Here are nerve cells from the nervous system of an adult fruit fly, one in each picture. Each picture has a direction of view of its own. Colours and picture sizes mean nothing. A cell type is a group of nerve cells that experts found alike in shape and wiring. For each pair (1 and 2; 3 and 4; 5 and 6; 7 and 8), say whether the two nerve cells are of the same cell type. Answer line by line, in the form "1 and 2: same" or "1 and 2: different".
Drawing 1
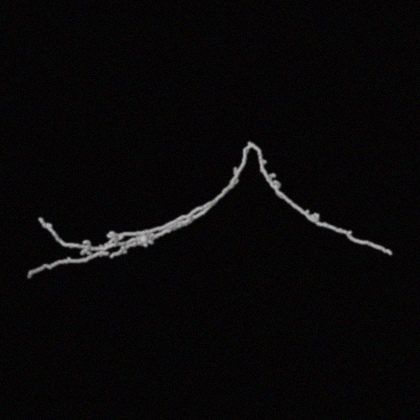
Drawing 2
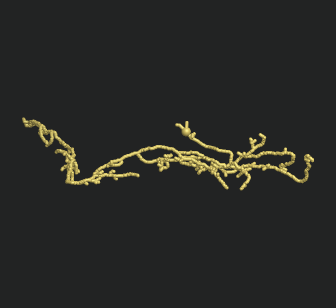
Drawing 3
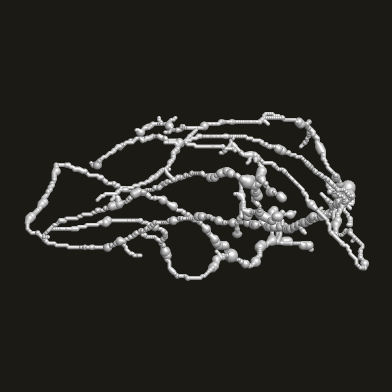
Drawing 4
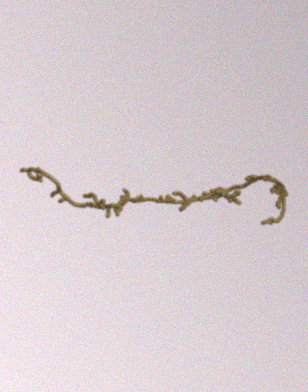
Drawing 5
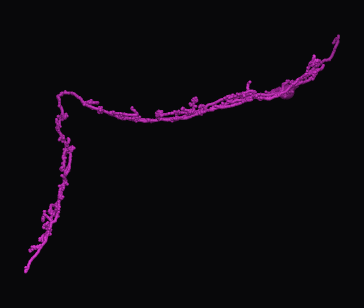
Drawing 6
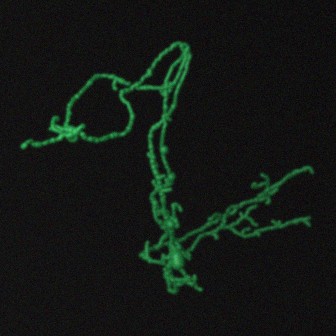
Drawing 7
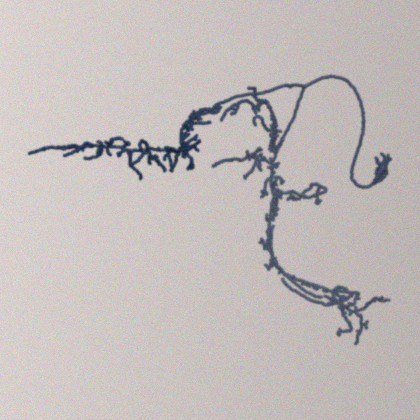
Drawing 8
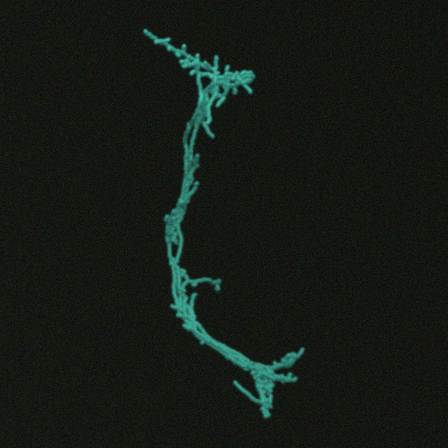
1 and 2: same
3 and 4: same
5 and 6: different
7 and 8: same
